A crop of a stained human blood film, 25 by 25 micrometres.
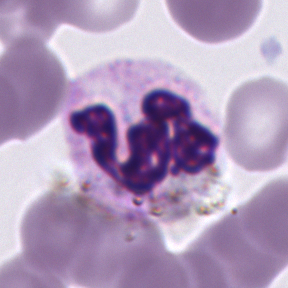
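Segmented neutrophil, the central cell. I'd note first that its outline is roughly round and smooth. Inside, the nucleus is divided into several irregular lobes joined to one another, and I can see no nucleoli in it. Fine lilac granules are scattered throughout the cytoplasm.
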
